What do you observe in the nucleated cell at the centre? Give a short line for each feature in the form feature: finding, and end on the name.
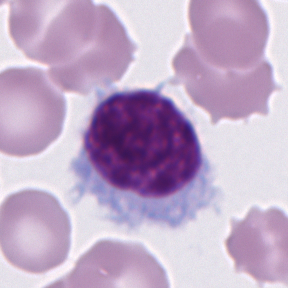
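Outline: ragged rather than smooth, look especially along the lower edge
Strands: fine and hair-like, projecting from the edge of the cytoplasm
Nucleus: roundish to oval, with no lobes or deep indentation
Granules: none visible in the cytoplasm
Name: hairy cell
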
